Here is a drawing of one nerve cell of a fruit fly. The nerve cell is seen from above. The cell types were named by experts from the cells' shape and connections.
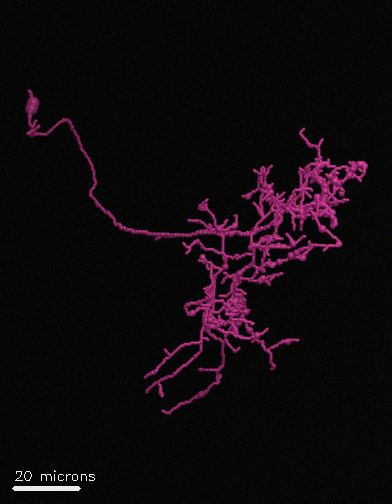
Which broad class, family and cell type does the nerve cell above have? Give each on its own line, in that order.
central-brain intrinsic neuron
hemilineage SLPal3_and_SLPal4_dorsal
CB1309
